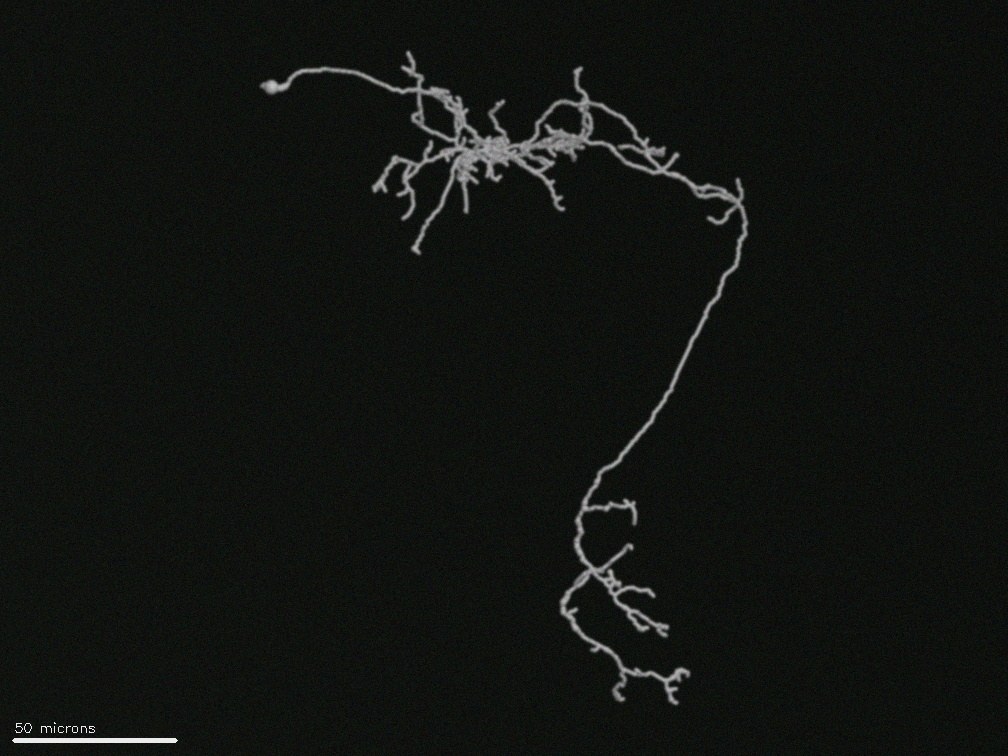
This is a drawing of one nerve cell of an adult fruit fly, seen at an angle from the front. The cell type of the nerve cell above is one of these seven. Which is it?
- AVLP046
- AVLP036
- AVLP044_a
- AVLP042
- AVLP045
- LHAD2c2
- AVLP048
AVLP044_a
